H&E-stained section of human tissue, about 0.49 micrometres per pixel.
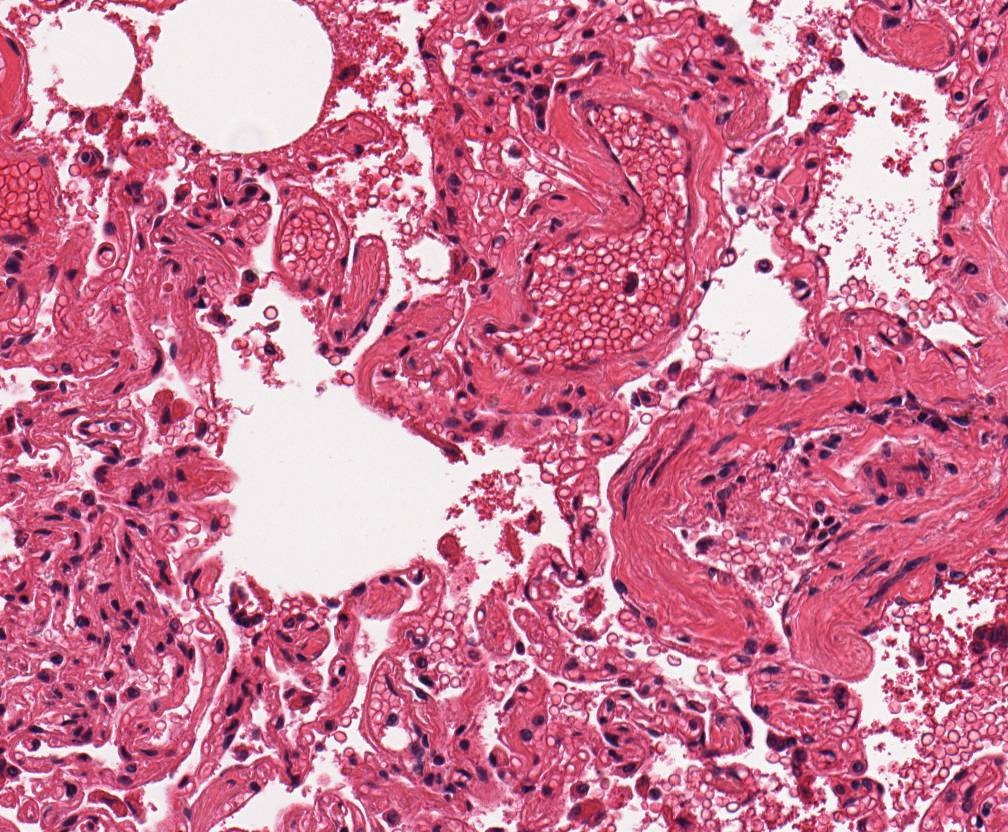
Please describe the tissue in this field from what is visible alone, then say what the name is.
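Thin, branching pink septa form a meshwork around irregular empty spaces, and the walls are thicker and solid in the upper centre and right middle. Many small capillaries filled with red blood cells run in the thin septa. In the upper centre, a large vessel lumen packed tightly with red blood cells is ringed by a pink wall. This tissue is lung.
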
